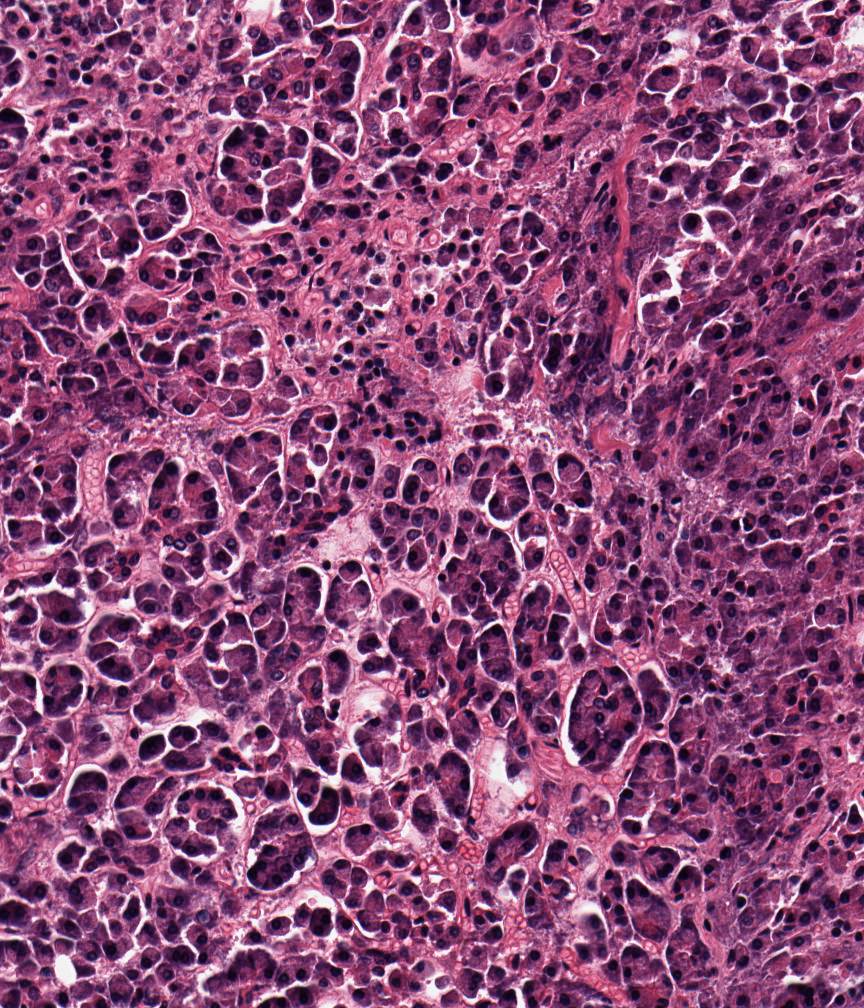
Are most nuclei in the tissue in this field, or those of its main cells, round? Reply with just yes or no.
Yes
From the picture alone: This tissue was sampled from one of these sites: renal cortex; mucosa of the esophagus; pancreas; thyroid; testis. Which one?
pancreas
